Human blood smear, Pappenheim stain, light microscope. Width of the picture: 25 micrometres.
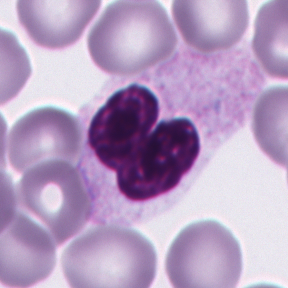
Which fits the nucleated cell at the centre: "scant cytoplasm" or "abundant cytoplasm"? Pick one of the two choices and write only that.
Abundant cytoplasm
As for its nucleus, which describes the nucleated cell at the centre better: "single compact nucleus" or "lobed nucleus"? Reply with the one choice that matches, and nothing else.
Lobed nucleus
